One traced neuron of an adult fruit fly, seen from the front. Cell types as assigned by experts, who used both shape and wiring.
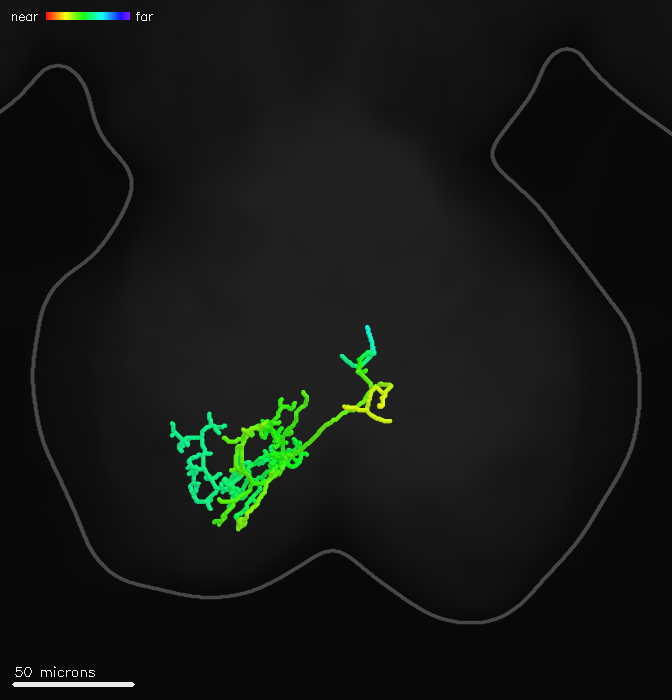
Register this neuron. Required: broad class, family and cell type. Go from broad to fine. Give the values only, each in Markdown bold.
**nerve-cord intrinsic neuron**, **hemilineage 10B**, **IN10B031**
